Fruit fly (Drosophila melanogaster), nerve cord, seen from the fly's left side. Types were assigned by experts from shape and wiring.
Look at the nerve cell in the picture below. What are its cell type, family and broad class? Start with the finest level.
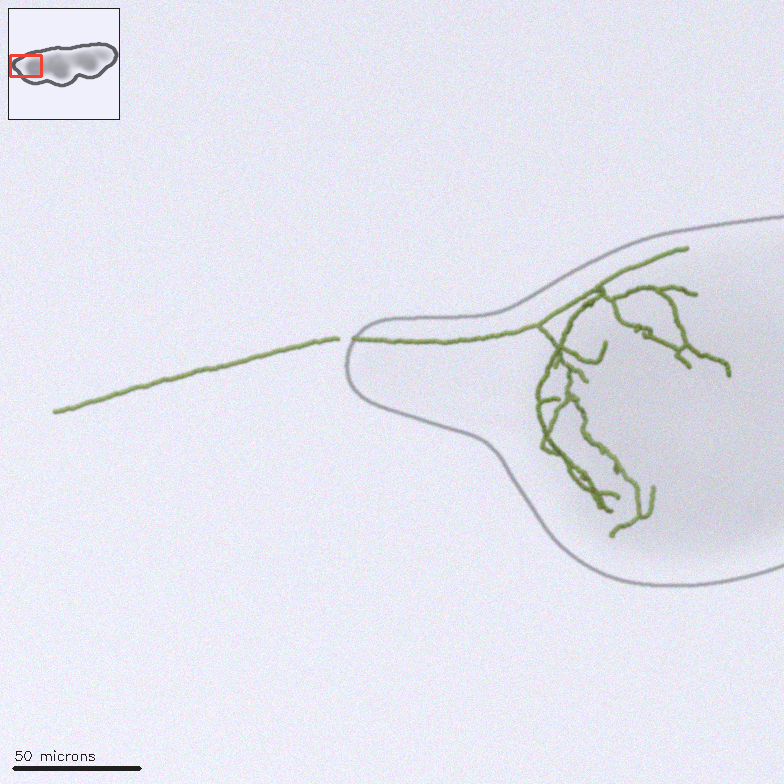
DNge001; hemilineage MX12; descending neuron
